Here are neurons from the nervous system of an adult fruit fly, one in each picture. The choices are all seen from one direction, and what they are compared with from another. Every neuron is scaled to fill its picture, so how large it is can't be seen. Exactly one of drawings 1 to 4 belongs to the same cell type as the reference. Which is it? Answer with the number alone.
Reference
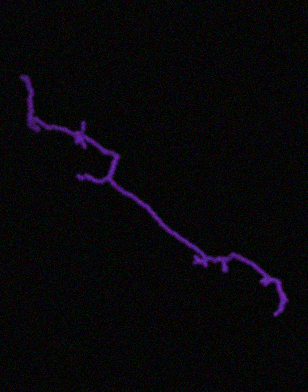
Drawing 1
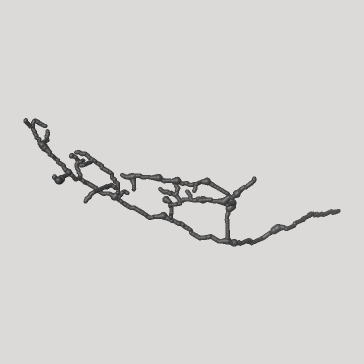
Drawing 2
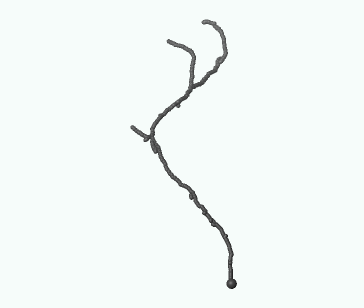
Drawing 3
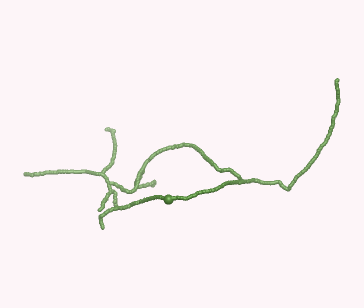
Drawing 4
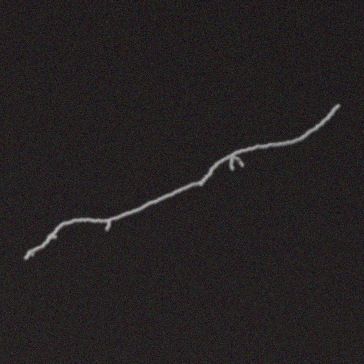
4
